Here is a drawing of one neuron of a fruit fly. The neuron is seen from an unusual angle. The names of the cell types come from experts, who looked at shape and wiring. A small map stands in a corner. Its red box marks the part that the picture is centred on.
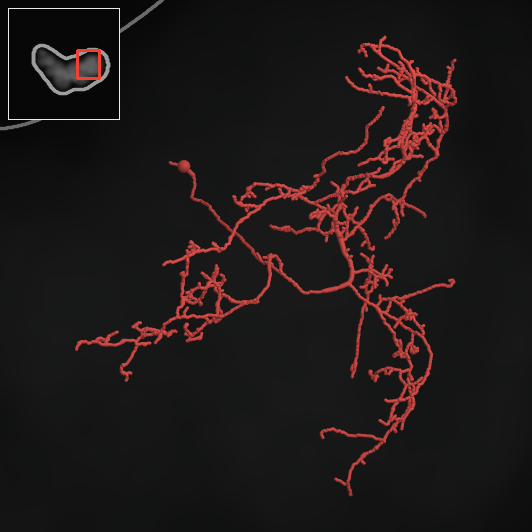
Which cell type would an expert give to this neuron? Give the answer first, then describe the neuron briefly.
The cell type is AVLP521. It is a central-brain intrinsic neuron. The picture shows dozens of branch ends. As drawn here it is about as wide as it is tall.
